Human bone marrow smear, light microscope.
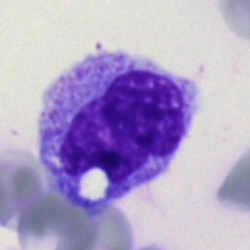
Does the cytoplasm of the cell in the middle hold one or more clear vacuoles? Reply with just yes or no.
Yes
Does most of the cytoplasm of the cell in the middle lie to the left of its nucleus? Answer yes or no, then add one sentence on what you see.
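Yes. The nucleus is large and fills most of the cell, lying toward the right side.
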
